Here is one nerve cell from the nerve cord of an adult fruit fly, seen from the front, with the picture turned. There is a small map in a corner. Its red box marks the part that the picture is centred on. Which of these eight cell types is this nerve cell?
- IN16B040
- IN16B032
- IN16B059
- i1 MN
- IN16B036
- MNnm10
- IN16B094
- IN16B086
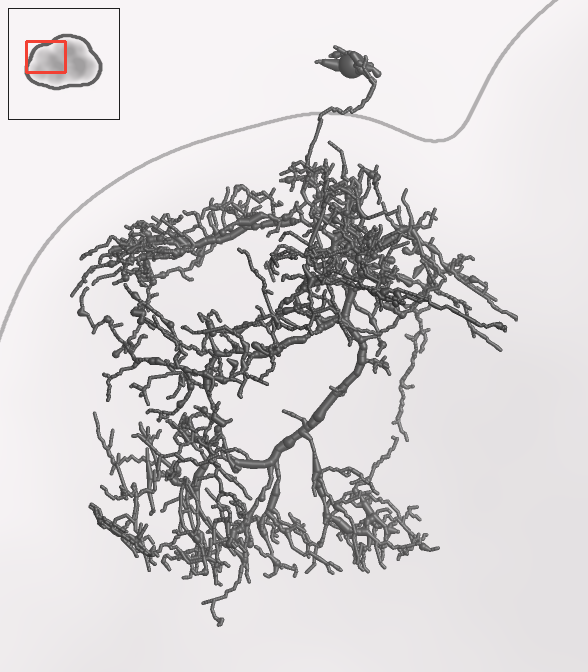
IN16B032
